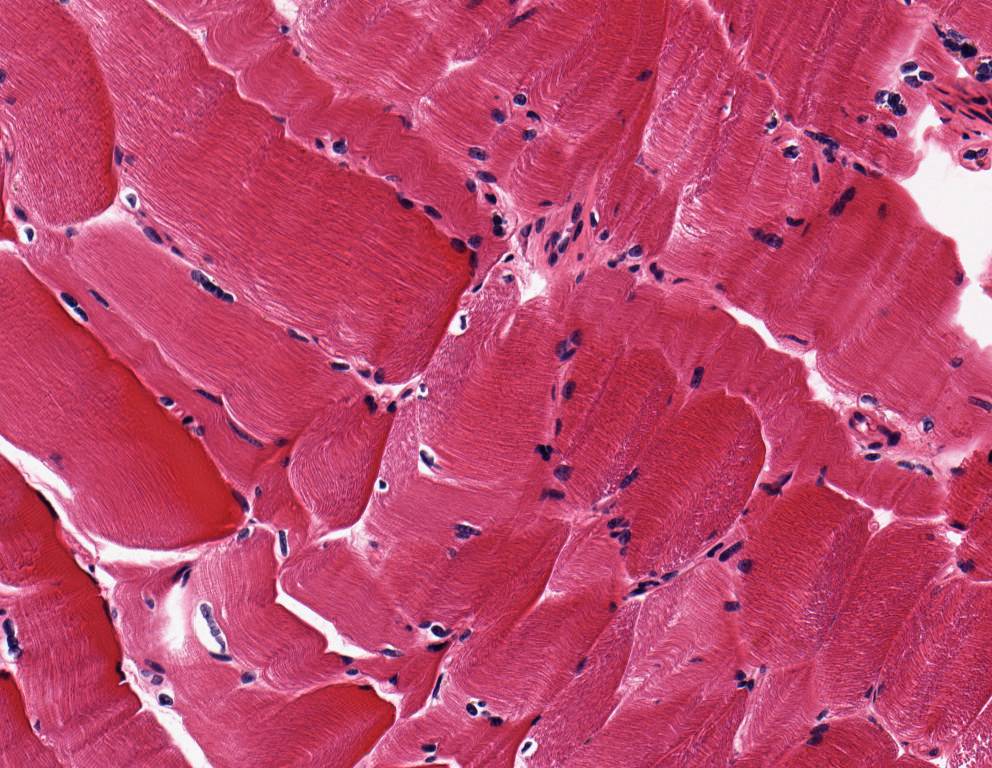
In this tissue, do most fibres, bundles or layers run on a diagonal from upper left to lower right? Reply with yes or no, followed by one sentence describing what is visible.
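Yes. Most fibres run diagonally from the upper left toward the lower right.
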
